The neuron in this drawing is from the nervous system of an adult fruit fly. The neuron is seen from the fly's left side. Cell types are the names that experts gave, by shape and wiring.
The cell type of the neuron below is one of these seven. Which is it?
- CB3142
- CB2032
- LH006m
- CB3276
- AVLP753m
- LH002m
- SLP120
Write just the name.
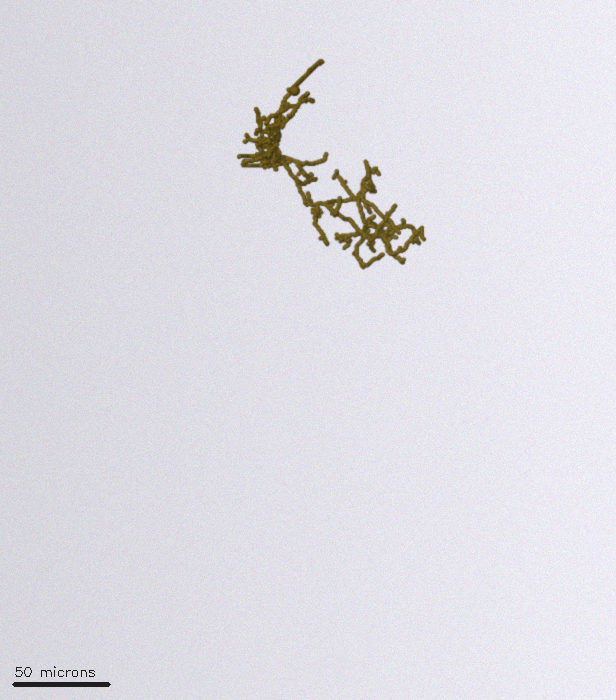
SLP120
